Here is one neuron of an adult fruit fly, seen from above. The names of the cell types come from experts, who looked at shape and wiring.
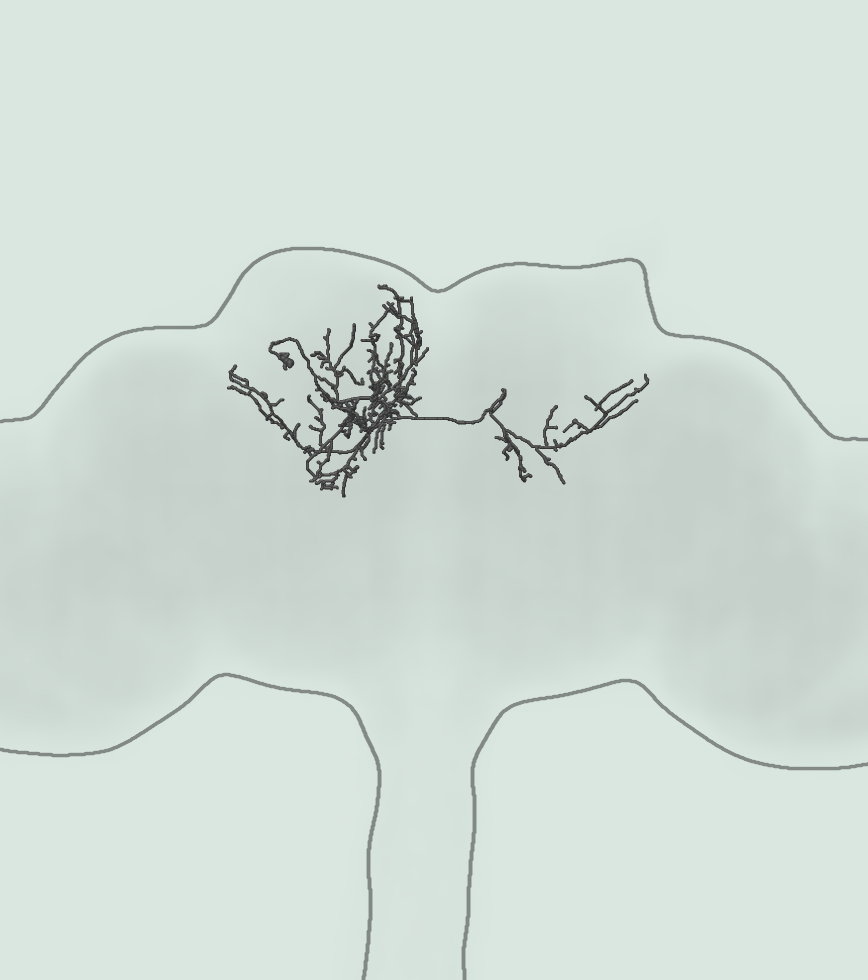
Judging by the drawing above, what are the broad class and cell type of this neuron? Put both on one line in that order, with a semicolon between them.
central-brain intrinsic neuron; SMP144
